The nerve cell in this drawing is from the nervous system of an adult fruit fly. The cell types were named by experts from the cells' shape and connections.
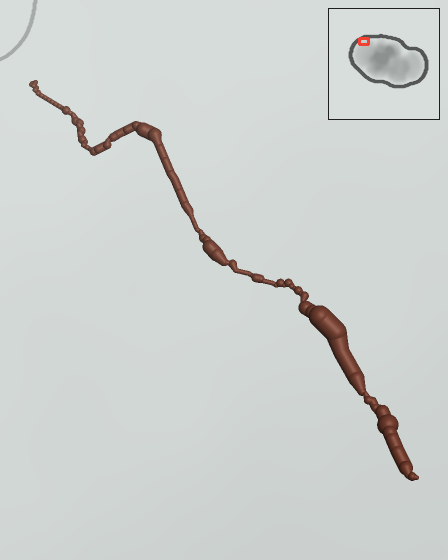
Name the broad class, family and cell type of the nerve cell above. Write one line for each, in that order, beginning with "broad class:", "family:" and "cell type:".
broad class: photoreceptor or other optic-lobe sensory neuron
family: class visual
cell type: R8p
